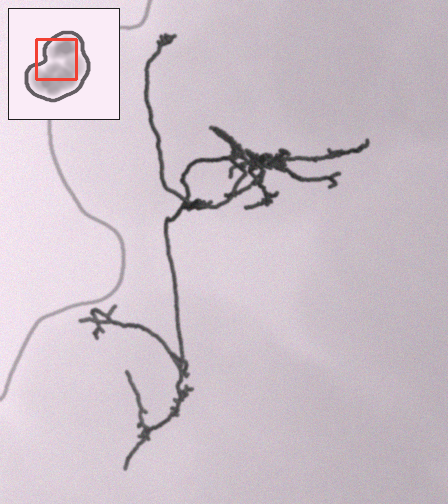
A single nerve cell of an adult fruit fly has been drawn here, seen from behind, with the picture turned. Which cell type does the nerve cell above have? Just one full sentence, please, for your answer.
As a matter of cell type, the nerve cell is AN06A027.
